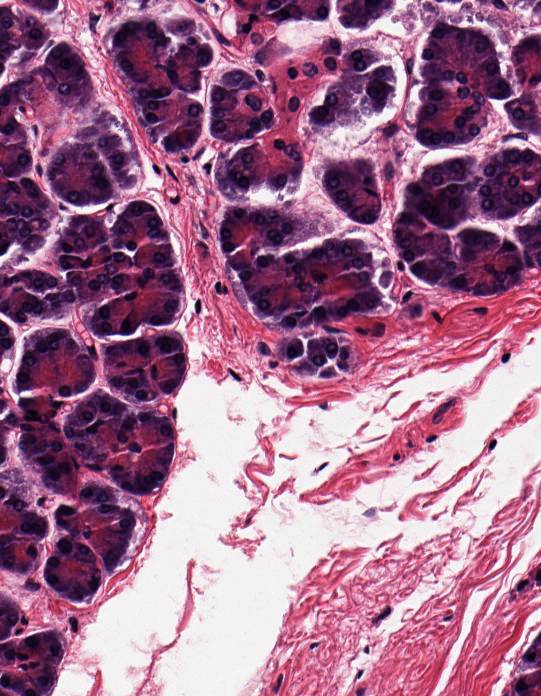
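Pancreas, with glandular tissue upper and left and fibrous connective tissue lower right. Notice the round, dark acinar nuclei toward the cell bases. Between the two, lower left and centre, is a large pale, nearly empty space with thin fibre wisps. No fat cells appear.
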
